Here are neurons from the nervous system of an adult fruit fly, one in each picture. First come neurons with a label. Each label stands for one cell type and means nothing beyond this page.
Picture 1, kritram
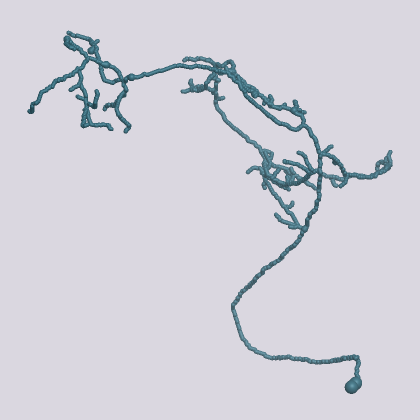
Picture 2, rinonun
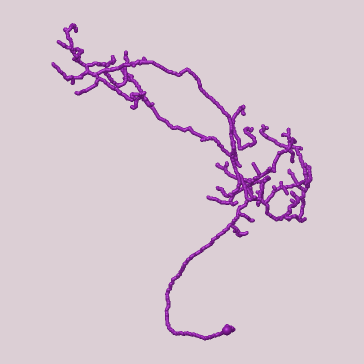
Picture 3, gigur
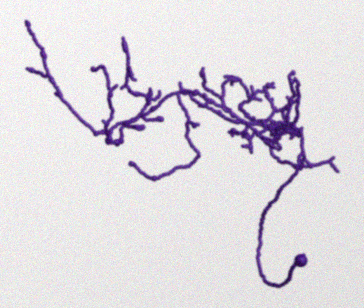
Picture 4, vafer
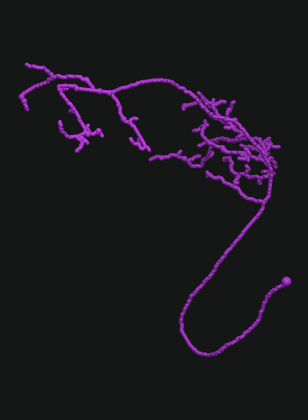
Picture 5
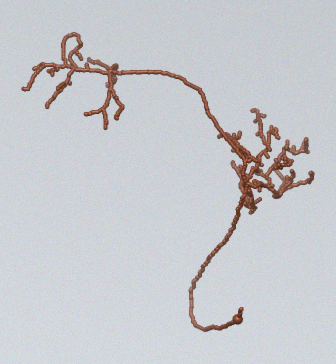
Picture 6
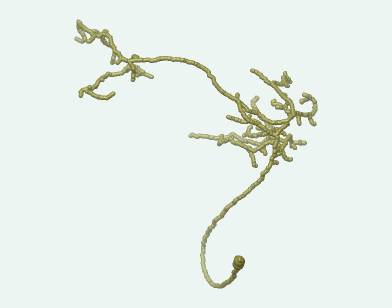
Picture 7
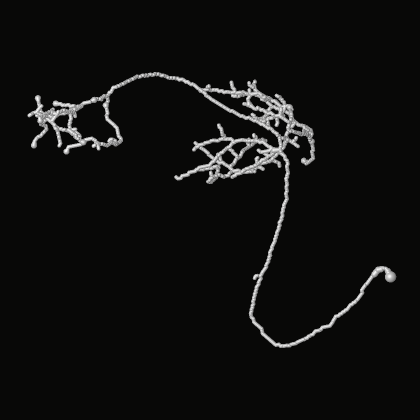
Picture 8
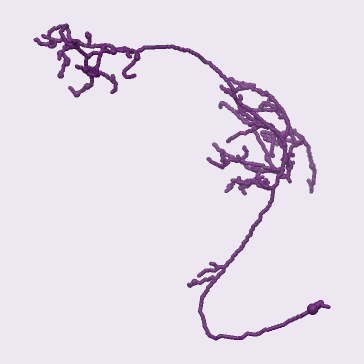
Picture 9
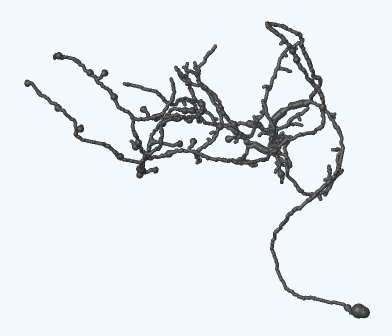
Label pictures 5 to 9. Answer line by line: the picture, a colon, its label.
5: vafer
6: vafer
7: vafer
8: vafer
9: gigur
